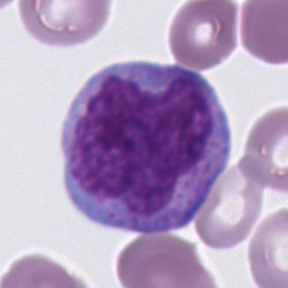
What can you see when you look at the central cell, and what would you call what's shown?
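In outline the cell is roundish and smooth, with no surface projections. Its nucleus fills most of the cell and bears a shallow notch in the upper edge. No clear vacuoles are seen in the cytoplasm. The cell is an atypical promyelocyte.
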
